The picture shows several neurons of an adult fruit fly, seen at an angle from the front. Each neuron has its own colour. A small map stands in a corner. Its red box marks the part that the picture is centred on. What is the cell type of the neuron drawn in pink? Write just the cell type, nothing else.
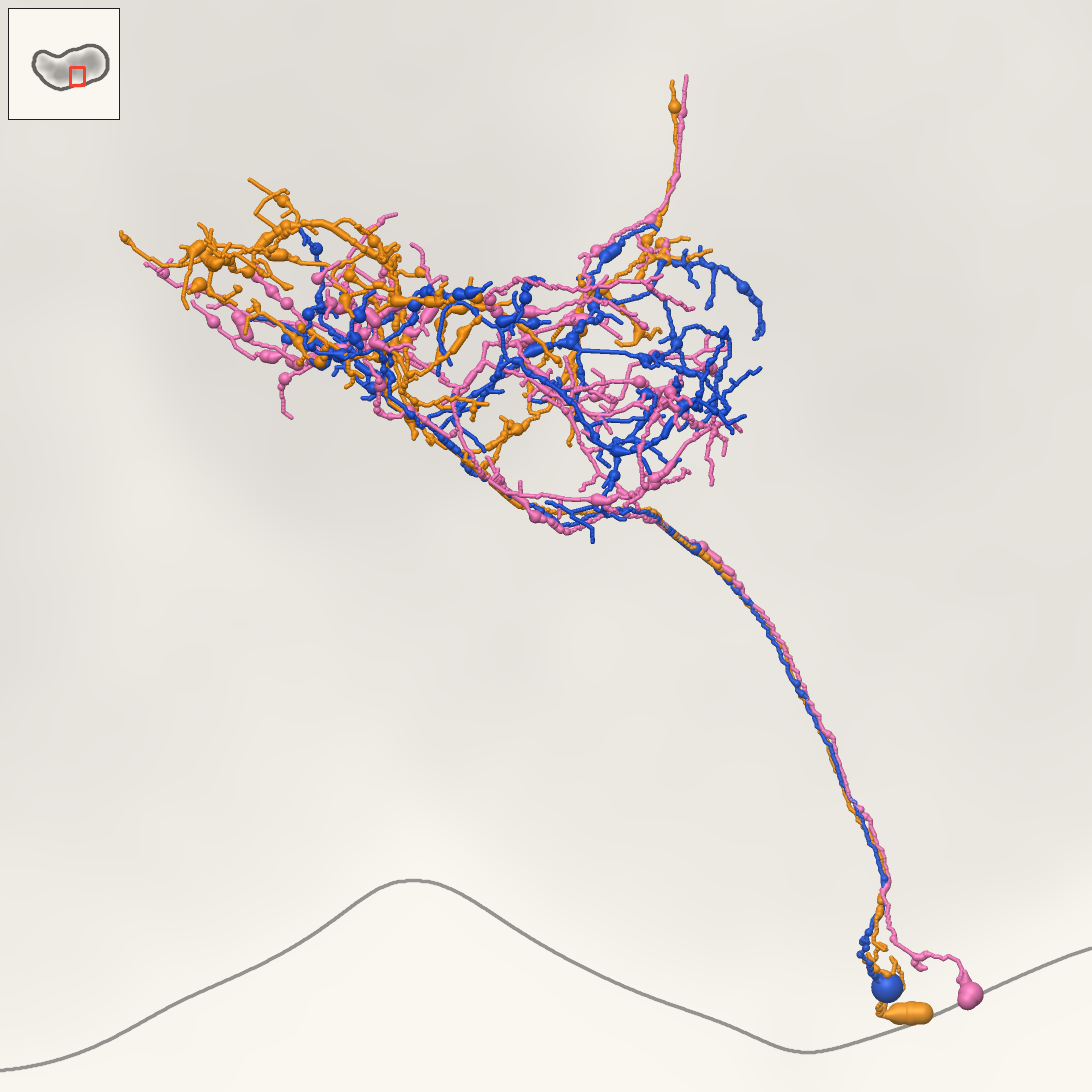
CB3745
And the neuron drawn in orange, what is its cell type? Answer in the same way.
CB3741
